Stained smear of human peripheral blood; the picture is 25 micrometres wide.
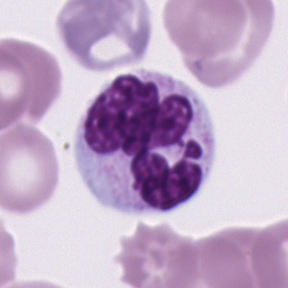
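Segmented neutrophil: round, smooth outline. Nucleus divided into several separate lobes; no nucleoli visible. Fine pink-violet granules scattered through the cytoplasm.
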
